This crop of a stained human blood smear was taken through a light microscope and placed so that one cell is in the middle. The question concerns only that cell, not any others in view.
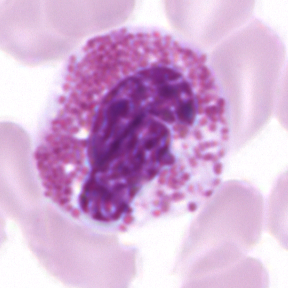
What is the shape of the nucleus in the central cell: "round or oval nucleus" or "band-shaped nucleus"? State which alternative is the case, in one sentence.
A nucleus drawn out into a curved band, without separate lobes, is seen in this cell.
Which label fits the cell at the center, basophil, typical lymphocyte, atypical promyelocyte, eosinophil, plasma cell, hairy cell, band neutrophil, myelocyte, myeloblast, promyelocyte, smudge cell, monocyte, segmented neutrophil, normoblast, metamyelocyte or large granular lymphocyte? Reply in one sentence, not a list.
The central cell in this smear crop is an eosinophil.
